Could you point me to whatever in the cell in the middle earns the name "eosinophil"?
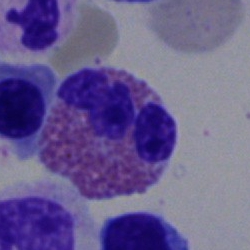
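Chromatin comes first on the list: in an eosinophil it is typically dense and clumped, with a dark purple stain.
Here the chromatin is dark purple and dense, in keeping with that.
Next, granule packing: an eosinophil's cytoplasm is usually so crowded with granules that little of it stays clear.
This cytoplasm is packed with granules, which also fits.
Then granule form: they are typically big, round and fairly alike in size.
The granules in this cell are coarse and pinkish-red. Last, layout: the nuclear material lies mainly in the upper half, while the plentiful granular cytoplasm fills the whole lower half.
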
